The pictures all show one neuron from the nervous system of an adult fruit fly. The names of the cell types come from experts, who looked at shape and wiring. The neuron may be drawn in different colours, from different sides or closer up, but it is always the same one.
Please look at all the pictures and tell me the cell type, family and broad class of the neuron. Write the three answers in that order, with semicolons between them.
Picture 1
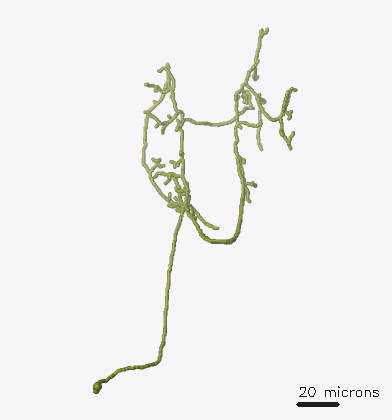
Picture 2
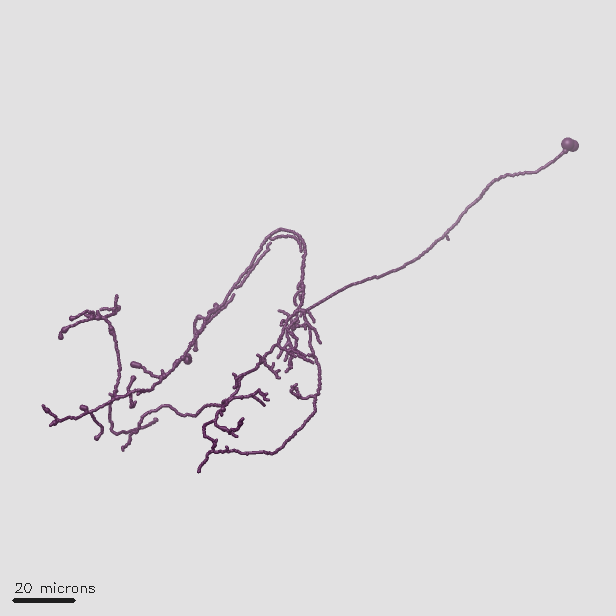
IN06A104; hemilineage 06A; nerve-cord intrinsic neuron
